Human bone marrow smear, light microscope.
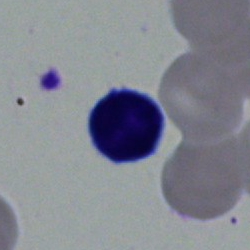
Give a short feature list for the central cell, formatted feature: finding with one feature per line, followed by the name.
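Staining: dense, nearly uniform dark blue-purple
Cytoplasm rim: none distinct around the dark nucleus
Vacuoles: none visible
Shape: roughly round outline
Cell type: lymphocyte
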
